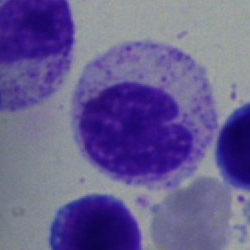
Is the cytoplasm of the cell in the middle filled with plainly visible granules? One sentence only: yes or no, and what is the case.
Yes, visible granules are present in great number in its cytoplasm.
